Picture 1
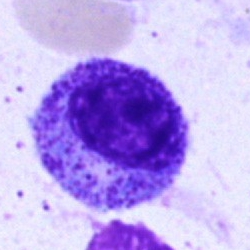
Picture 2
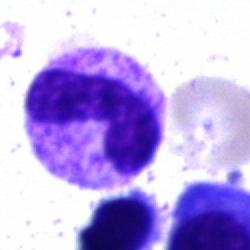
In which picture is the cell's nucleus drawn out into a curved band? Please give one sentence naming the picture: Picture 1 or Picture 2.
It is the cell in Picture 2 whose nucleus forms a bent band without separate lobes.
